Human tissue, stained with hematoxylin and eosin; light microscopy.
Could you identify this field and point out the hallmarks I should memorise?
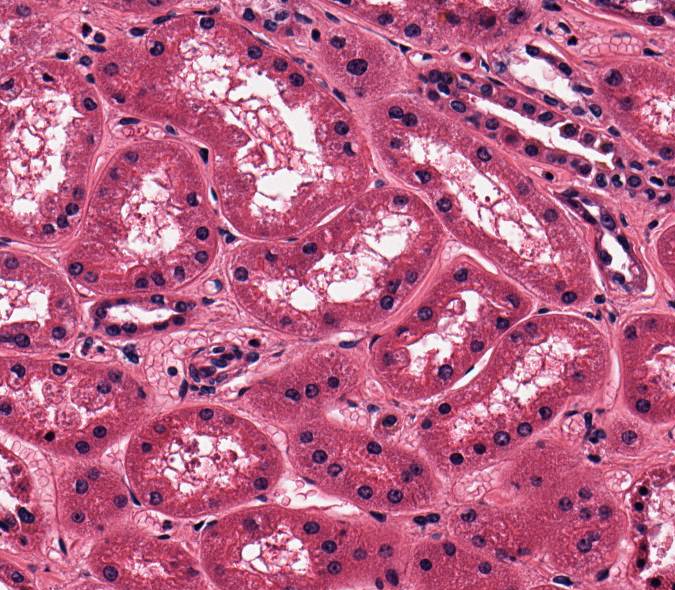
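The field mainly shows the cortical labyrinth of the kidney. First, closely set tubules in round, oval and elongated profiles pack the field.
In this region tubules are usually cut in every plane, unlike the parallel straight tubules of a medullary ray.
Second, most are lined by one layer of tall cuboidal cells with abundant, deeply eosinophilic, granular cytoplasm.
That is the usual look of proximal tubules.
Third, smaller tubules at the upper right have paler cytoplasm, more crowded nuclei and clean, open lumens.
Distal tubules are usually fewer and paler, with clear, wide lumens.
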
